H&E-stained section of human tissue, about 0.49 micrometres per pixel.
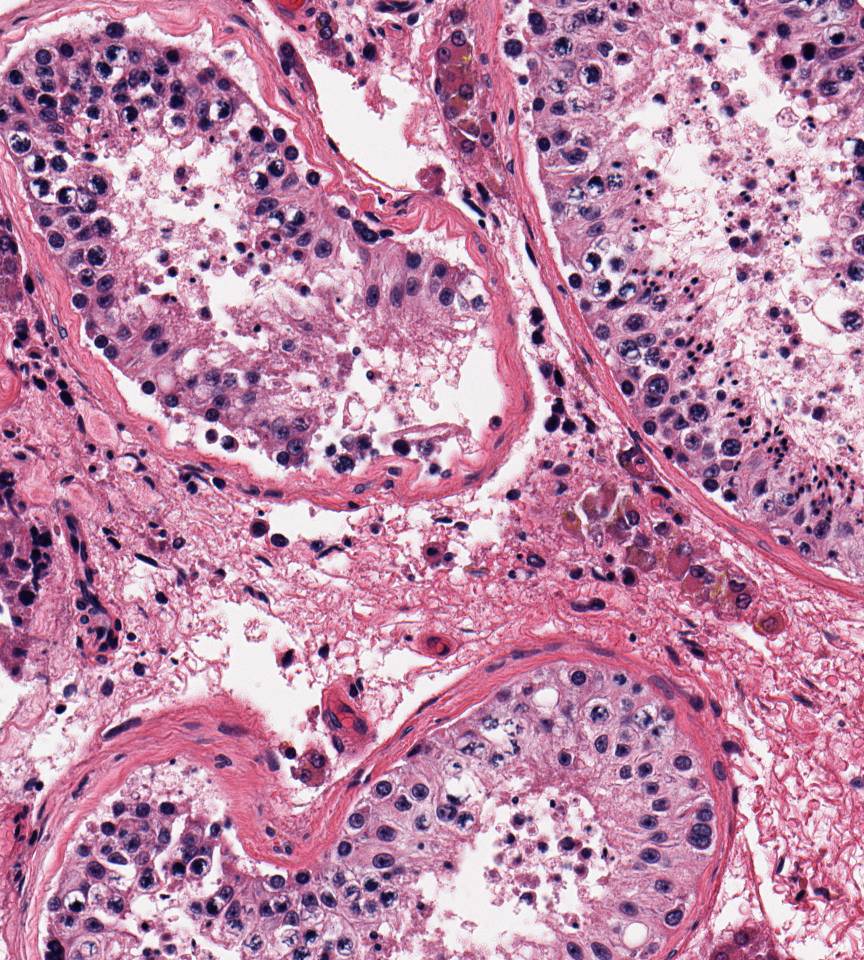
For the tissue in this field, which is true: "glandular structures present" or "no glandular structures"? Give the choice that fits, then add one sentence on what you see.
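Glandular structures present. Three large cross-cut tubules fill the top left, top right and bottom of the field, with interstitial tissue between them in the centre.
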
